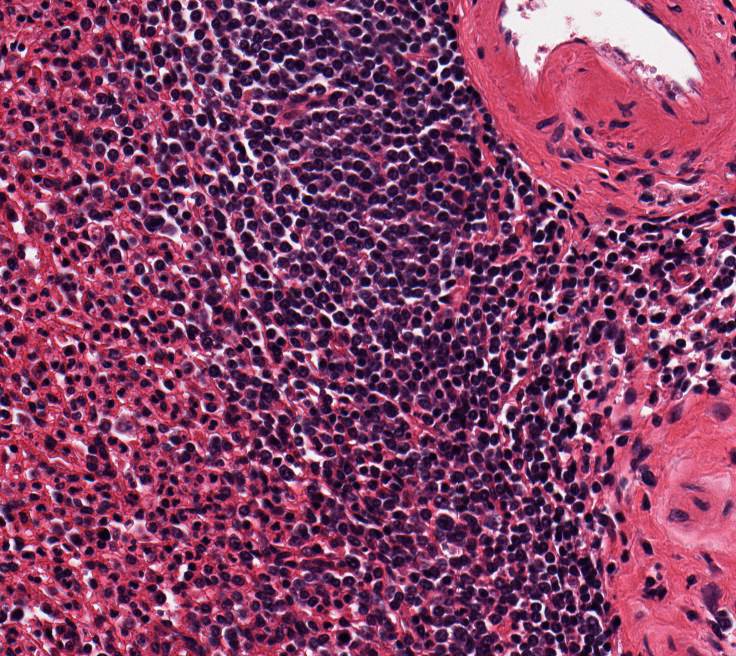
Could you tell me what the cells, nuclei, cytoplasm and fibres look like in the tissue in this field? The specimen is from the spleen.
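A dense central band is made up mostly of lymphocytes, with round, dark nuclei and very scant cytoplasm. Toward the left, cells are less tightly packed and more pink-staining material lies between them. At the top right, a vessel wall carries elongated nuclei along its pink fibres. Fat cells are absent throughout the field.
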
